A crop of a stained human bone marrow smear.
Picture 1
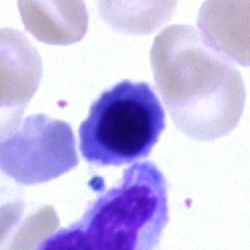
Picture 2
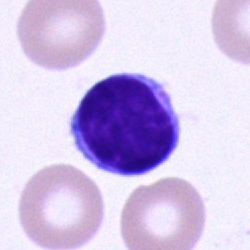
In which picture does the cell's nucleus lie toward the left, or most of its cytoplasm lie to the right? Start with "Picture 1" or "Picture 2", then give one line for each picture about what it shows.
Picture 2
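Picture 1: The cytoplasm is a deep blue, widest on the lower left side.
Picture 2: The cytoplasm rim is widest at the upper right of the cell.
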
